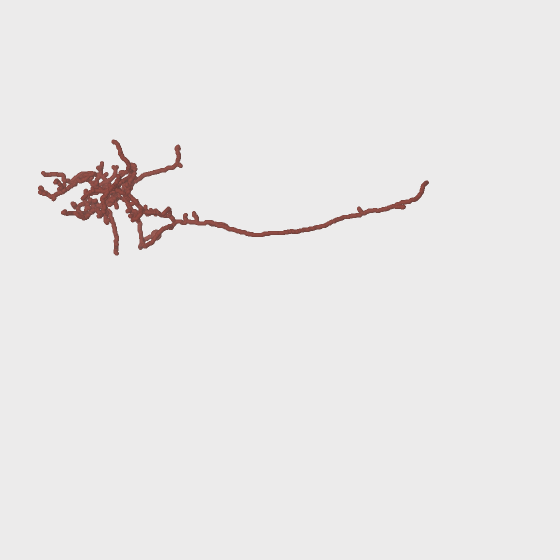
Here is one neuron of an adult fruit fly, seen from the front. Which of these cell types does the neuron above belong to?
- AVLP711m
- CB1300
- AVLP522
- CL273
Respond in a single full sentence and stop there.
By cell type, this neuron is classified as CB1300.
